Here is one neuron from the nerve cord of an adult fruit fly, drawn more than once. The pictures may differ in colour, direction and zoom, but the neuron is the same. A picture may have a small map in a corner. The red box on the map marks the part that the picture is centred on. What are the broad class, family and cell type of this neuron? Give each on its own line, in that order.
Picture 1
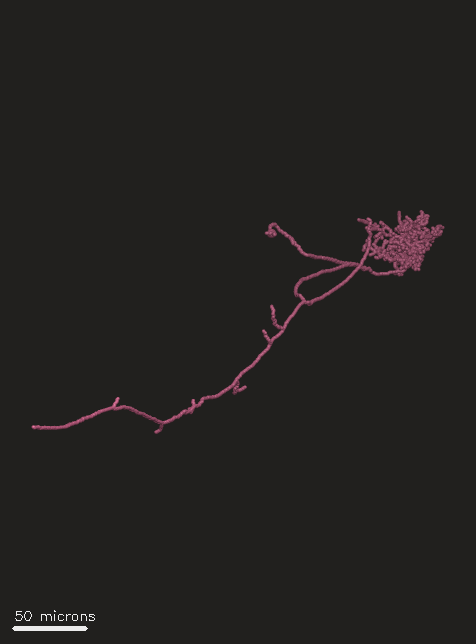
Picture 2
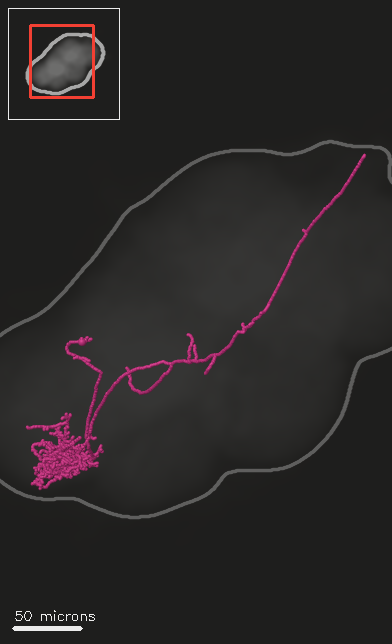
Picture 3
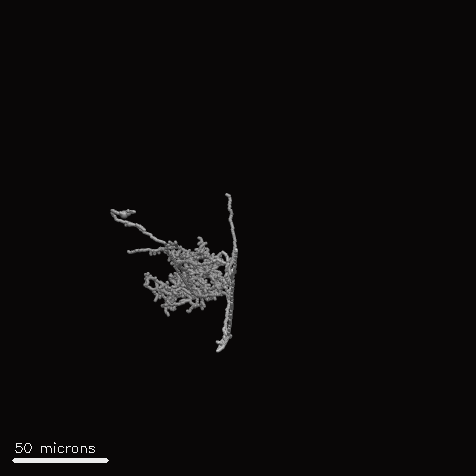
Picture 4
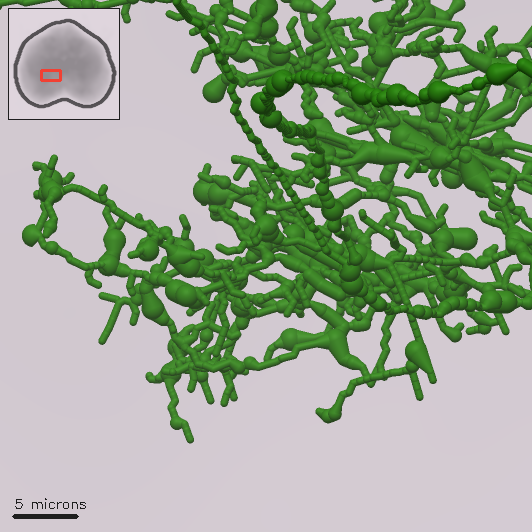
ascending neuron
hemilineage 17A
AN17A062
